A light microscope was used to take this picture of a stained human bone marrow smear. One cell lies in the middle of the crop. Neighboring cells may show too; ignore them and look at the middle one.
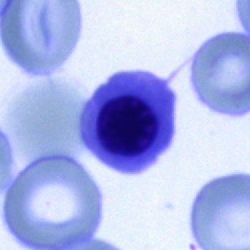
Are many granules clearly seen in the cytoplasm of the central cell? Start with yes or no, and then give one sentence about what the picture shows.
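No. No granules are seen in the cytoplasm.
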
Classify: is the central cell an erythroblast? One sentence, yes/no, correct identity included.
Yes, the cell positioned in the middle is an erythroblast.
